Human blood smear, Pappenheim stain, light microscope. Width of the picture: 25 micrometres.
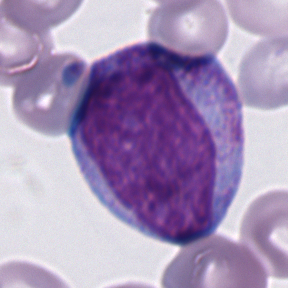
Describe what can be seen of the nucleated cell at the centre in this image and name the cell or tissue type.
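Start with the nucleus, which sits off-centre, pushed towards the left side of the cell. Its chromatin is finely stippled and evenly spread, with no coarse dark clumps. In the cytoplasm you will find no coarse or brightly coloured granules, and no vacuoles either. We call this cell a promyelocyte.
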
